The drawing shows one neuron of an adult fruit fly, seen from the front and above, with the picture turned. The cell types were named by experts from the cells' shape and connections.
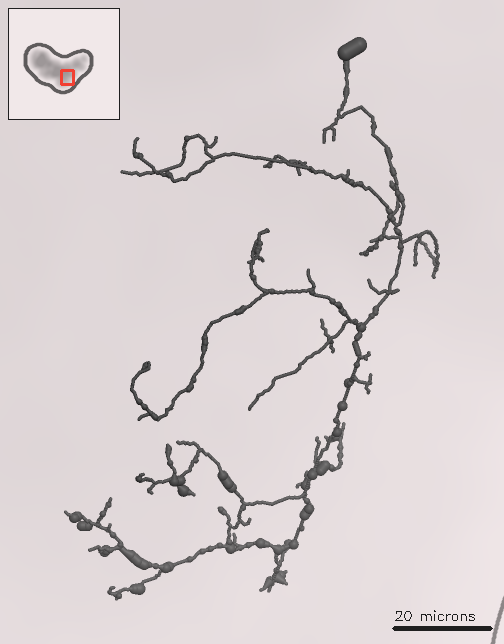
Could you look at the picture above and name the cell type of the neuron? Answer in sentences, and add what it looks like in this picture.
It is of cell type IN19A115. This is a nerve-cord intrinsic neuron. From top to bottom in the picture it spans about 120 microns. Dozens of branch ends can be seen.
